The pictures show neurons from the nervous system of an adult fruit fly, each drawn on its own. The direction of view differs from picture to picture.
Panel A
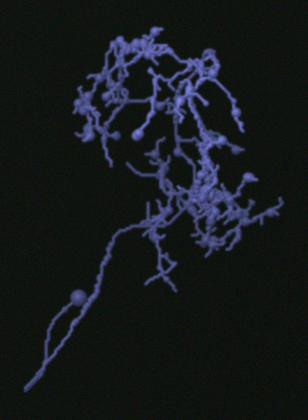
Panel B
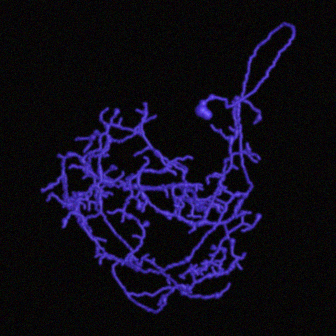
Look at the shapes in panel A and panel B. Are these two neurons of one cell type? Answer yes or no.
no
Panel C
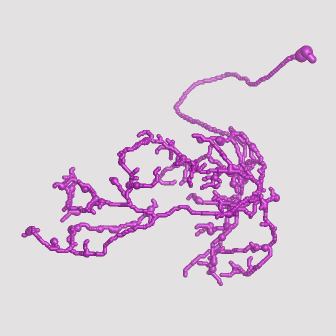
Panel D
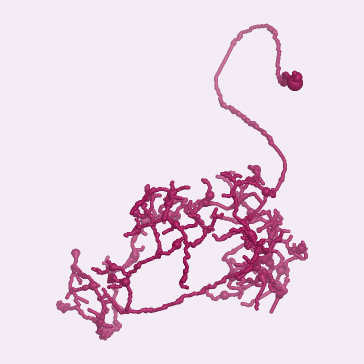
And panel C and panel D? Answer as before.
yes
